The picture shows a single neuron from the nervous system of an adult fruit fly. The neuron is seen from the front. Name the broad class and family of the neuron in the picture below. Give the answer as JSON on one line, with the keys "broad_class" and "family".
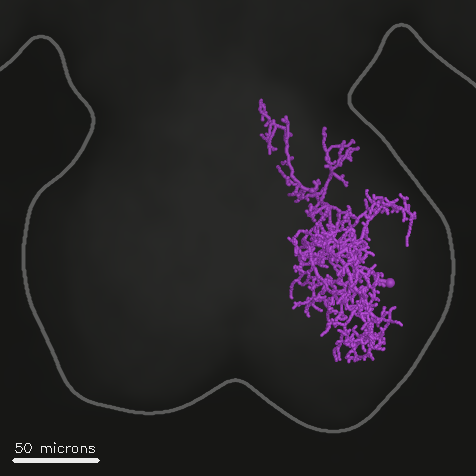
{"broad_class": "nerve-cord intrinsic neuron", "family": "hemilineage 03B"}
